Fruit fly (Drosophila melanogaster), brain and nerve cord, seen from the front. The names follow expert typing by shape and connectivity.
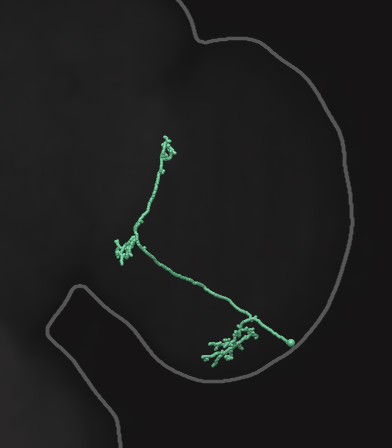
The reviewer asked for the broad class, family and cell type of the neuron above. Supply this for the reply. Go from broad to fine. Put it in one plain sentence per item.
A visual projection neuron of the MeTu family, type MeTu4f.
